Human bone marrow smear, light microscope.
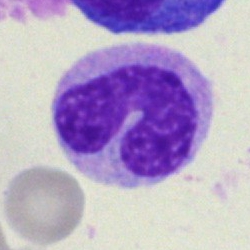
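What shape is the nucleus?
Kidney-shaped, with a deep narrow cleft entering from below.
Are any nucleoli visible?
No, none are visible in the nucleus.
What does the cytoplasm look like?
It is pale lilac and contains no vacuoles.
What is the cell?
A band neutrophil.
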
